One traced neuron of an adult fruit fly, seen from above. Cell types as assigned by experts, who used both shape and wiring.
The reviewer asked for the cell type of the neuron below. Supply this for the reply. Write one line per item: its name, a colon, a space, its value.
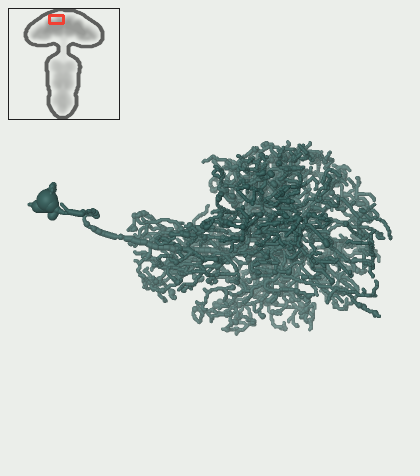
cell type: lLN2X11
